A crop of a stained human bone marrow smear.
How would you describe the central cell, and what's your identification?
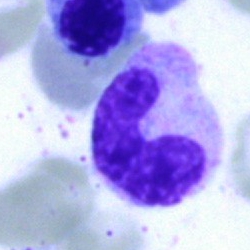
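Smooth oval outline, no surface projections. Kidney-shaped nucleus, deep notch opening toward upper right. Nucleus against left and lower cell edges; most cytoplasm at upper right. No nucleoli visible. Cell: band neutrophil.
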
